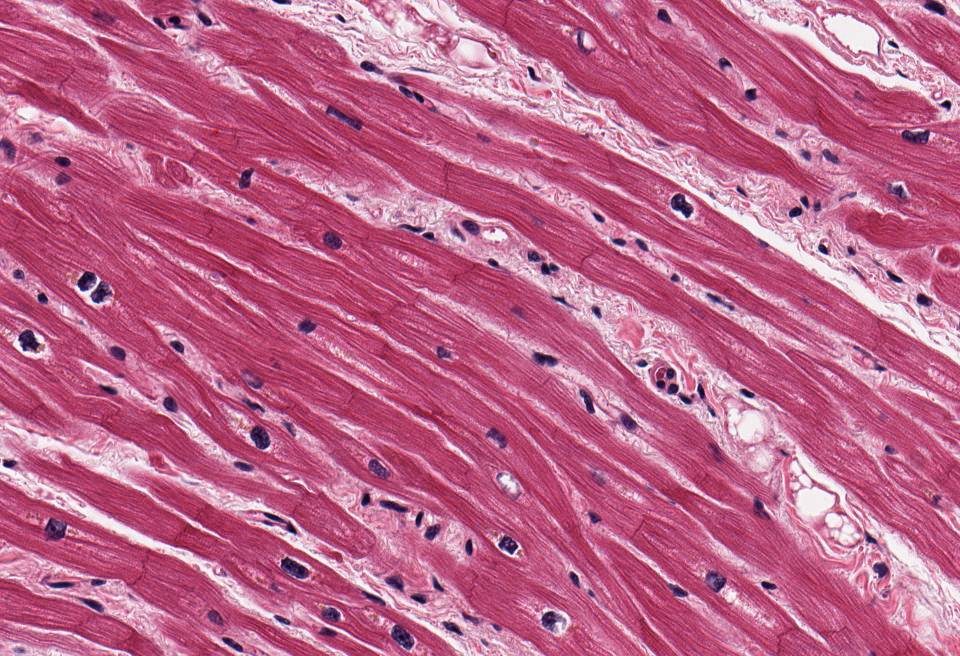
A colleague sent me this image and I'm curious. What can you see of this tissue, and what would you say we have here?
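Within the fibres the muscle nuclei are oval and central, several of them ringed by a small pale clear zone. The cytoplasm stains deep pink and shows fine lengthwise fibrillar lines. At intervals thin dark lines cross the fibres; these are intercalated discs. This field shows atrial appendage of the heart.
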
